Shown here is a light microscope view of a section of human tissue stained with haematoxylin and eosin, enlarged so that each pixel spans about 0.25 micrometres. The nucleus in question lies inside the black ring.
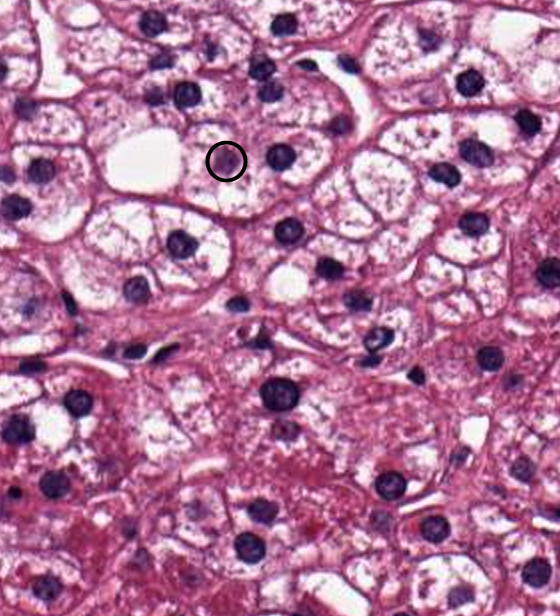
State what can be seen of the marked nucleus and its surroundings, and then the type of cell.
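The nucleus is a pale, smudged purple with a fuzzy, poorly defined edge rather than a crisp dark outline. The cytoplasm around the nucleus is pale and foamy, made up of many small clear spaces separated by fine pink strands. A distinct pink line, the cell border, runs along the lower side of the cell. The marked cell is an adrenal cortical cell.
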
